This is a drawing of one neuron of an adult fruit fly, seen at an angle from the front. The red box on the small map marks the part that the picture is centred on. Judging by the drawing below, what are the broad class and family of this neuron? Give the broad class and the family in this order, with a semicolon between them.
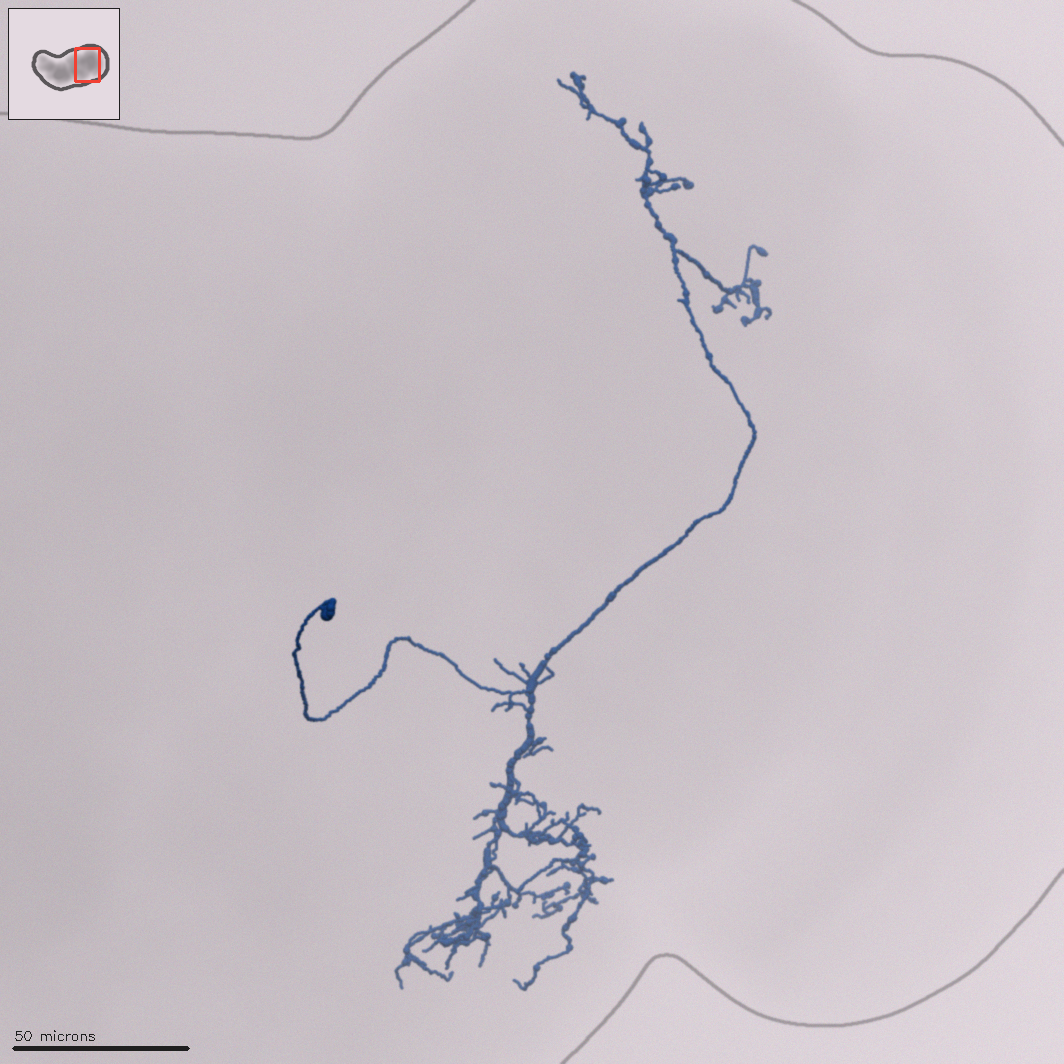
central-brain intrinsic neuron; hemilineage CREa1_ventral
